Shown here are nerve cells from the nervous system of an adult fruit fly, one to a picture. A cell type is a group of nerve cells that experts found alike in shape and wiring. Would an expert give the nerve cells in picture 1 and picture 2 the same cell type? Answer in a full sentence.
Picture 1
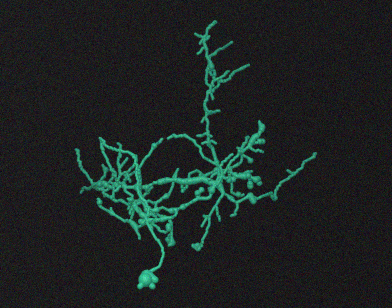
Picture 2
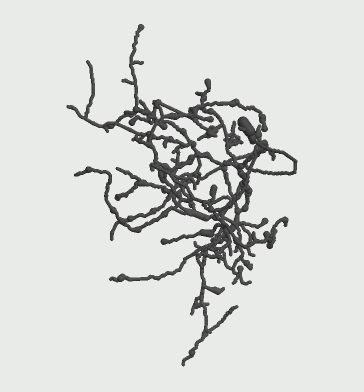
They are of different cell types.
